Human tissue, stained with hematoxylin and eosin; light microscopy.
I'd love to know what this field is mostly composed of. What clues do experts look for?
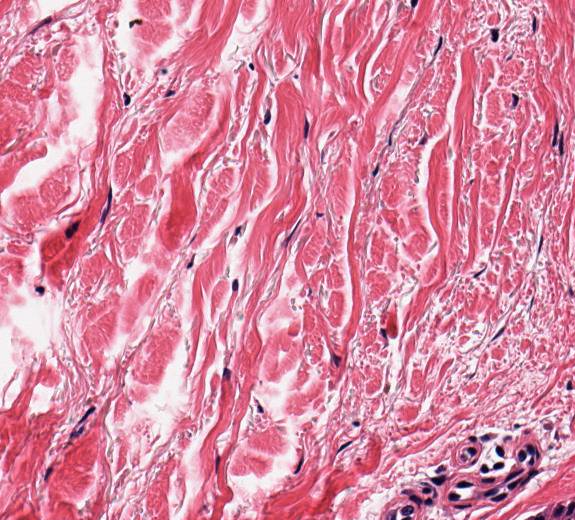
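This is dermis. Closely packed, strongly eosinophilic elongated fibres fill nearly the whole field.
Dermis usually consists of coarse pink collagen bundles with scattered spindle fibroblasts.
Nuclei are sparse, dark and elongated, lying singly between the fibres.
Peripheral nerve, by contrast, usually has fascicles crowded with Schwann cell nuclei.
No fat cells and no epithelium are present.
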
